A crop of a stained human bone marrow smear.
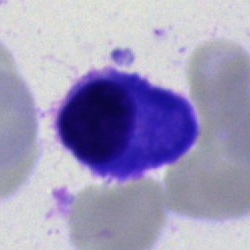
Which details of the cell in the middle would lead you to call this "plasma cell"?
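This is a plasma cell, and its cytoplasm, stained a deep blue-violet, goes along with that.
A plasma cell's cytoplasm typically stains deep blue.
Most of the cytoplasm sits to the right of the nucleus, which fits as well.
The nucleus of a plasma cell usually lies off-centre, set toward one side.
The chromatin is dense and stains a very dark purple. The margin of the cell is fringed with small, irregular projections.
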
